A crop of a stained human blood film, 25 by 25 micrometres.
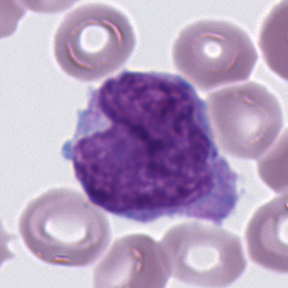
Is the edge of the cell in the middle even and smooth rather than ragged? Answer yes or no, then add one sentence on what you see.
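No. The cell edge is ragged, with small cytoplasmic projections on the left side.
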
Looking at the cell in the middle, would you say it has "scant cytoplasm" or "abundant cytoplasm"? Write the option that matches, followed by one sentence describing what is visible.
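Scant cytoplasm. The scant cytoplasm is pale greyish blue and widest at the lower right.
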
